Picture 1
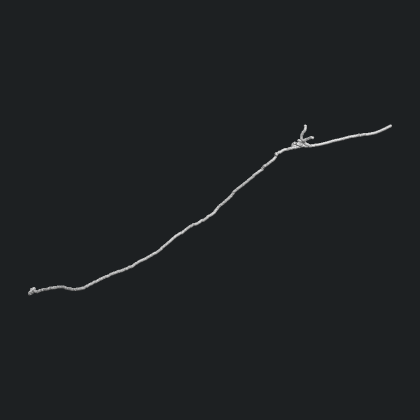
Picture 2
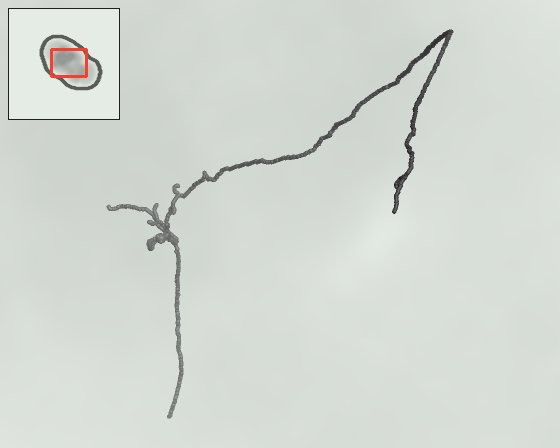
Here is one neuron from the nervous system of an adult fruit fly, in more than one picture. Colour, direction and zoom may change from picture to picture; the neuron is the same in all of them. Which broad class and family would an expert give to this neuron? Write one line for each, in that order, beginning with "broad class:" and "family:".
broad class: sensory neuron ascending to the brain
family: class mechanosensory proprioceptive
